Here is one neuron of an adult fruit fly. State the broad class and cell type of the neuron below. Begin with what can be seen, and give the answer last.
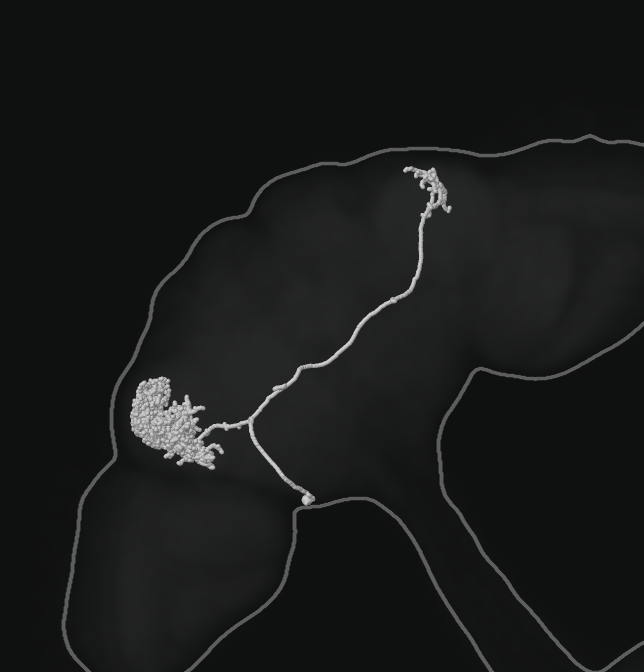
It lies in the brain. As drawn here it is about as wide as it is tall. It is a central-brain intrinsic neuron. The cell type is AVLP509.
